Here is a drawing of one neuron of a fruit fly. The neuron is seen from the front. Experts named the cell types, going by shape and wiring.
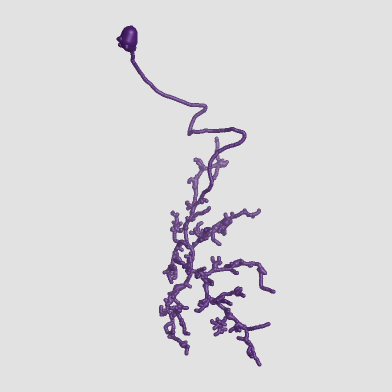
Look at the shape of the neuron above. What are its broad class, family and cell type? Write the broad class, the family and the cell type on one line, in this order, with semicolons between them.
optic-lobe intrinsic neuron; Dm; Dm15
